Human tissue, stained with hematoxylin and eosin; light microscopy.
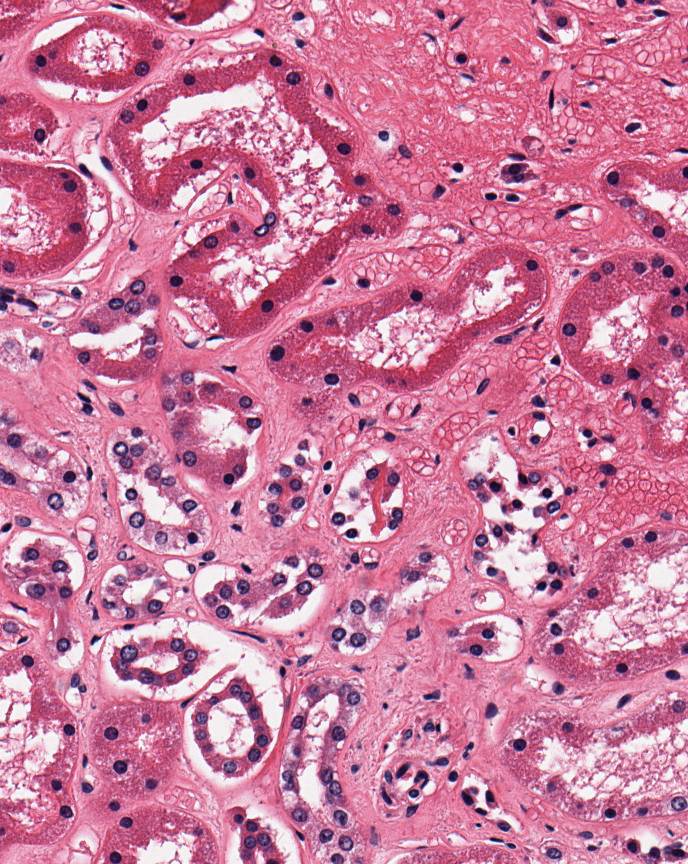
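Renal cortex: large tubules lined by cells with abundant, strongly eosinophilic, granular cytoplasm and sparse round dark nuclei in a single row; their lumina hold pale, flocculent, vacuolated material. In the lower centre, smaller tubules have cuboidal cells with closely spaced round nuclei and paler cytoplasm.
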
